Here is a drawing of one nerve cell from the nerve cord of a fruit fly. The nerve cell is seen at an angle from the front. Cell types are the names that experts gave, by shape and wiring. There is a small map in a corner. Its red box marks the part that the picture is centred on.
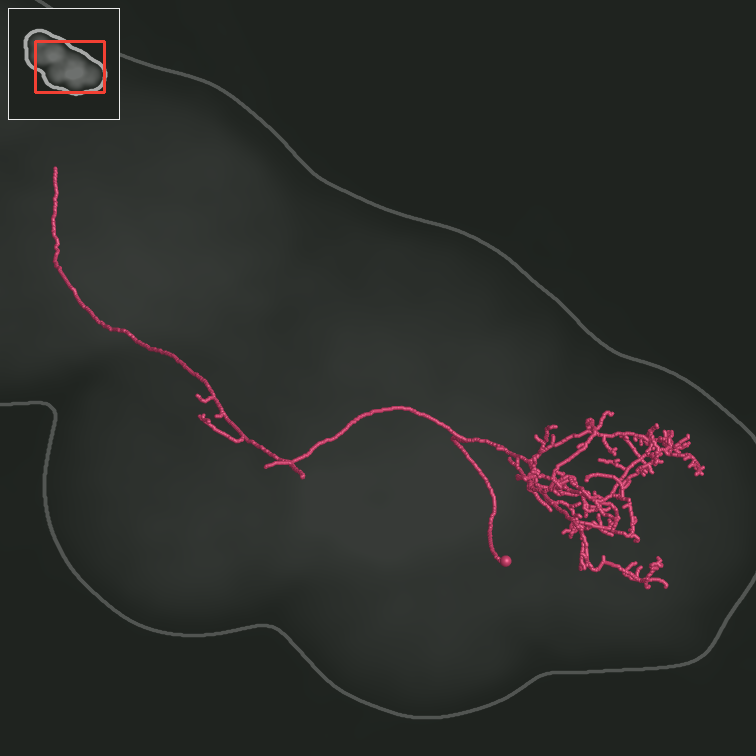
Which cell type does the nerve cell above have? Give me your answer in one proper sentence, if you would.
Included in the cell type IN08B062 is this nerve cell.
